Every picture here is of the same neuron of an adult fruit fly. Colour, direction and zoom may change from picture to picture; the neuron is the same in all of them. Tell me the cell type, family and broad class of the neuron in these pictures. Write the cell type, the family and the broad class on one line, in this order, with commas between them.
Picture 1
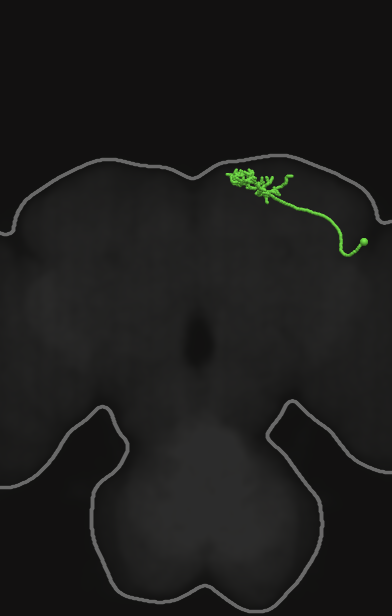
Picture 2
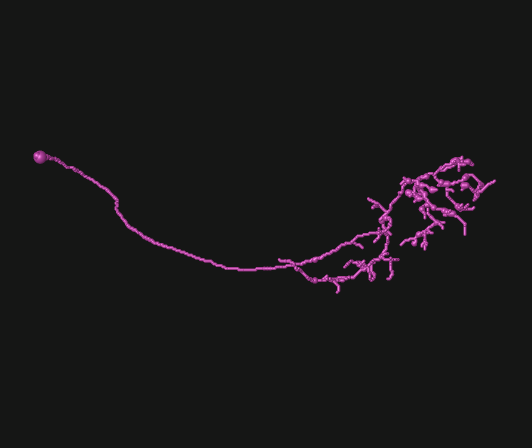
CB2363, hemilineage SIPa1_ventral, central-brain intrinsic neuron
